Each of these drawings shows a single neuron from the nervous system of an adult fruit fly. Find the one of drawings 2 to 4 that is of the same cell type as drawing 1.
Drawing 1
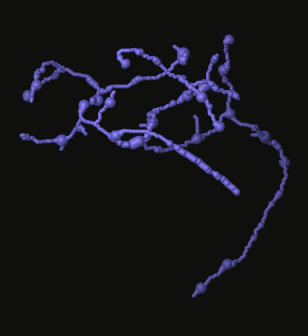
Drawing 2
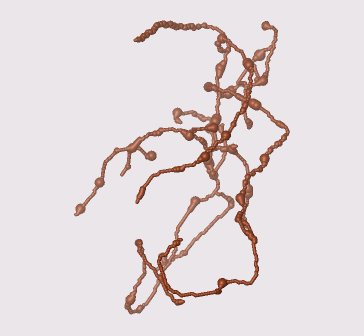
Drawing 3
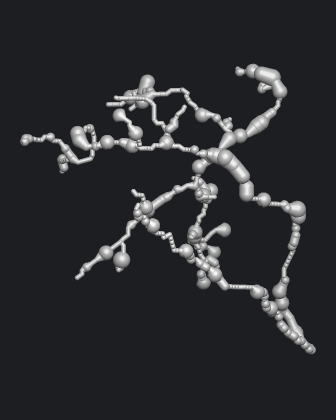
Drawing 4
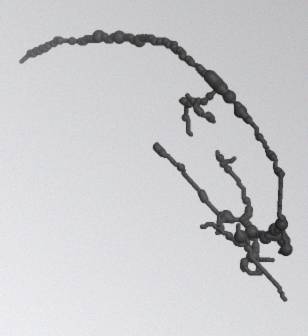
2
